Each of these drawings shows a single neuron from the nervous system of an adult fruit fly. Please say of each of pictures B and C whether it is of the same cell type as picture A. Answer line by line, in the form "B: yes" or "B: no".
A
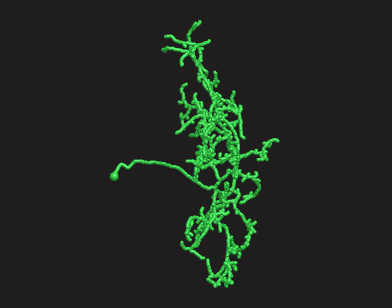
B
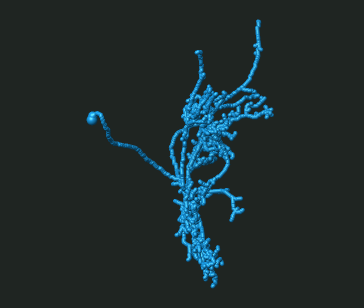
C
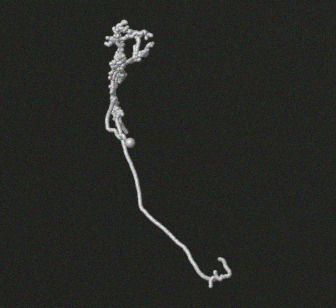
B: no
C: no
